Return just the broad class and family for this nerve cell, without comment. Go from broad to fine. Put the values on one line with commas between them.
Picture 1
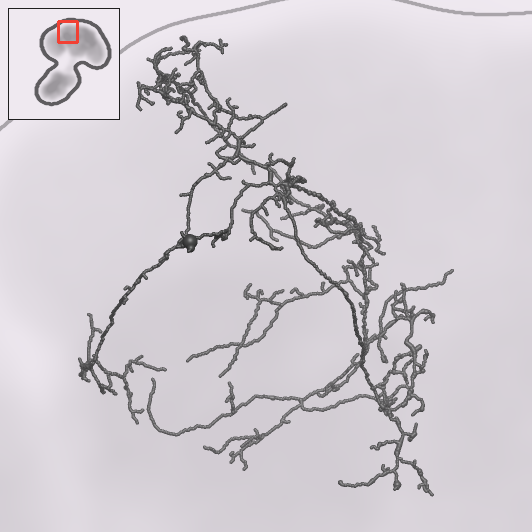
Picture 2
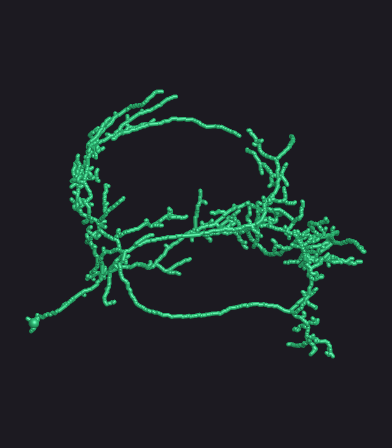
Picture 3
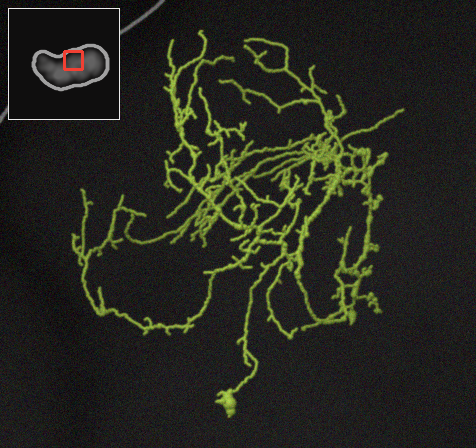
central-brain intrinsic neuron, hemilineage SLPa&l1_anterior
